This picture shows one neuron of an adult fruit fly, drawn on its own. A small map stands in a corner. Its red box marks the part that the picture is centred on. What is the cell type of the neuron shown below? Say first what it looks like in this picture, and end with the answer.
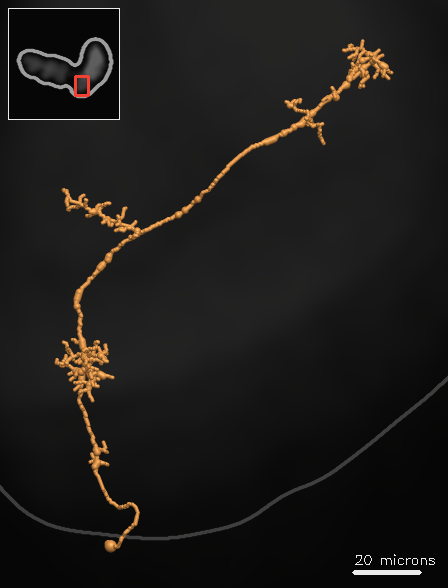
It is in the brain and does not reach the nerve cord. From top to bottom in the picture it spans about 160 microns. The picture shows dozens of branch ends. Its broad class is optic-lobe intrinsic neuron. Its cell type is TmY17.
